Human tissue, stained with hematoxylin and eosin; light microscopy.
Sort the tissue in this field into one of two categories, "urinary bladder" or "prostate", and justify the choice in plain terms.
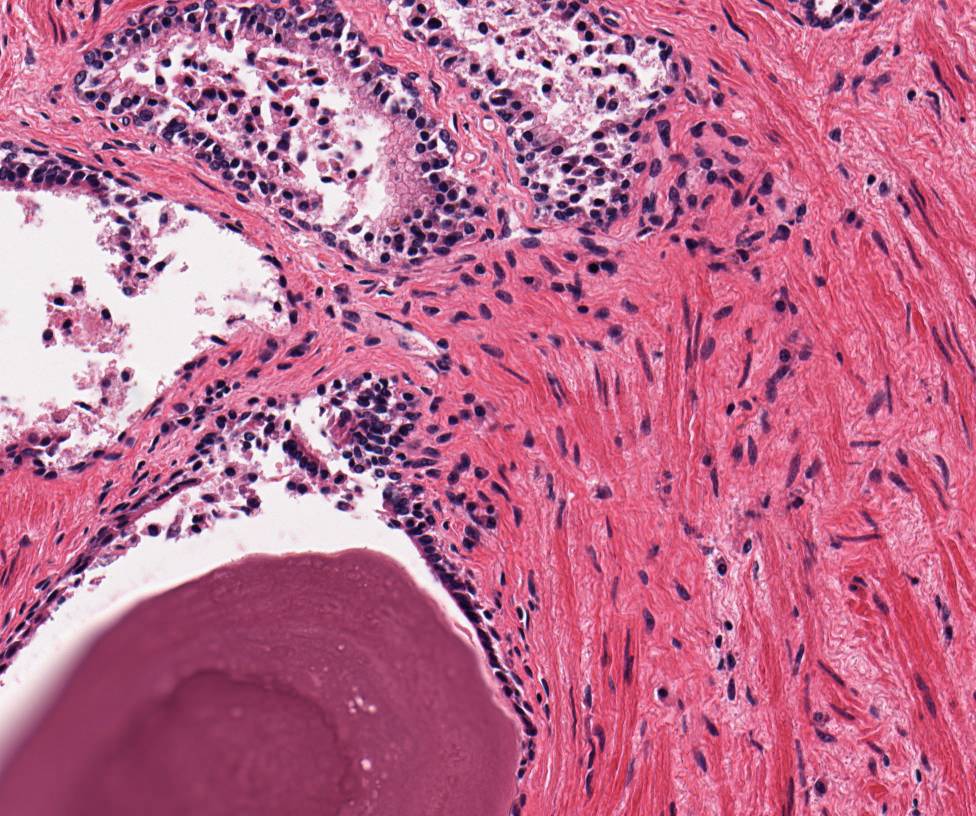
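Prostate. Glands with open lumina occupy the upper and left parts of the field, with dense stroma filling the right half.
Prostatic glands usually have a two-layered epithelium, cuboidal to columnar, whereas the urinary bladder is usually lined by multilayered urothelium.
In the gland at the upper centre, the luminal cells have pale, clear-looking cytoplasm. At the lower left, a large homogeneous pink-purple body with faint concentric layering fills much of a gland lumen.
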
